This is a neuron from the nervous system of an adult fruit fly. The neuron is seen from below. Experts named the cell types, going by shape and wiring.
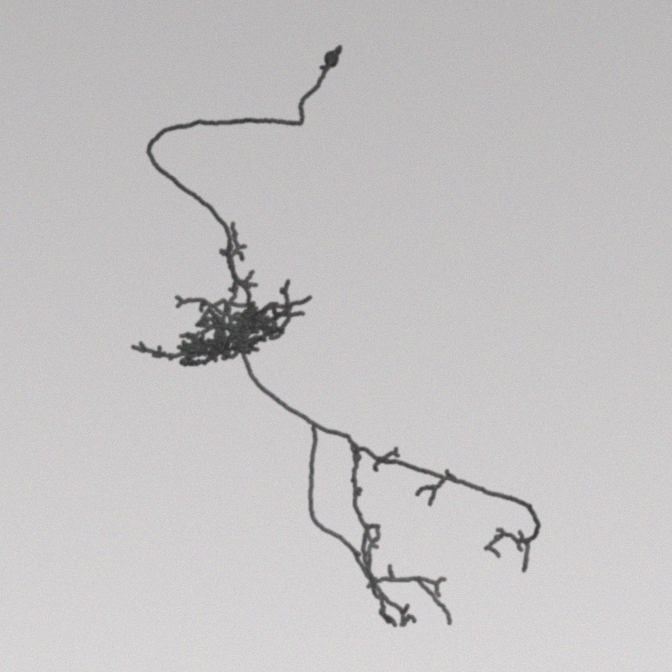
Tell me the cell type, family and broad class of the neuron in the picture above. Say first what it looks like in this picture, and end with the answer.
Dozens of branch ends can be seen. In this view it is taller than it is wide. The cell type is IN01A007. The family is hemilineage 01A. It is a nerve-cord intrinsic neuron.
